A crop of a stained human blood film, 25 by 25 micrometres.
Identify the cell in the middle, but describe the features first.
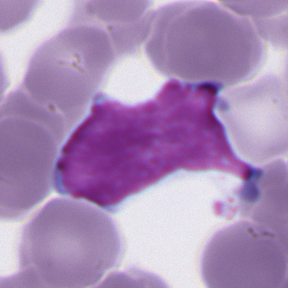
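See how the outline is irregular and angular, with a tapering extension to the lower right? There's no distinct rim of cytoplasm around the deeply stained mass, and no nucleoli in it, just a small darker purple spot at its upper right corner. It's a typical lymphocyte.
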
